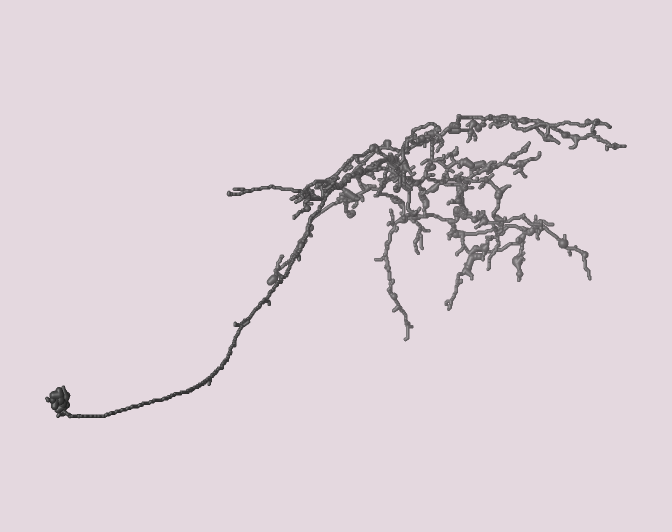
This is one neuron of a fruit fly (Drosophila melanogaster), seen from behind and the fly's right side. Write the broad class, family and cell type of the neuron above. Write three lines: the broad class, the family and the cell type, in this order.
nerve-cord intrinsic neuron
hemilineage 06B
IN06B052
